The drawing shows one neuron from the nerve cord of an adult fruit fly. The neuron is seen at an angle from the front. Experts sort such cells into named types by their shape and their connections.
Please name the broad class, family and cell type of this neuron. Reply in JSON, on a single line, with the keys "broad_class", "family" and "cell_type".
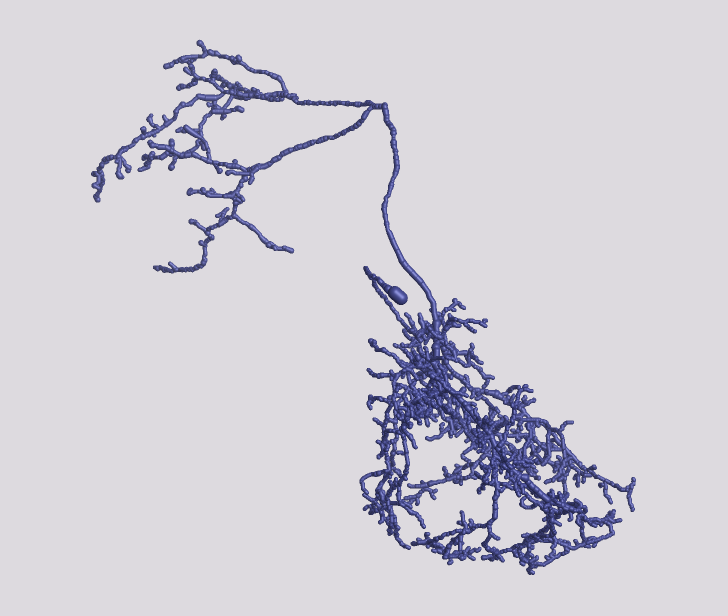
{"broad_class": "nerve-cord intrinsic neuron", "family": "hemilineage 19A", "cell_type": "IN19A027"}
